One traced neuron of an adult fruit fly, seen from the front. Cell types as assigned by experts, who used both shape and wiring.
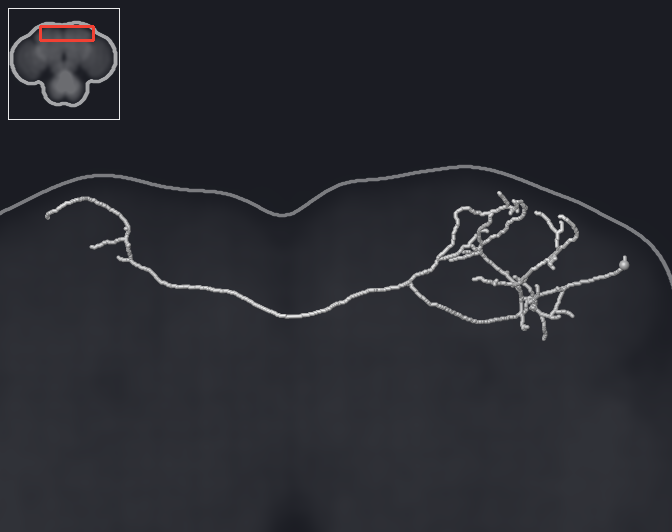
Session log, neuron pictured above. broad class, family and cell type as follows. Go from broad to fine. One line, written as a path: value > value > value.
central-brain intrinsic neuron > hemilineage LHp2 > CB3173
